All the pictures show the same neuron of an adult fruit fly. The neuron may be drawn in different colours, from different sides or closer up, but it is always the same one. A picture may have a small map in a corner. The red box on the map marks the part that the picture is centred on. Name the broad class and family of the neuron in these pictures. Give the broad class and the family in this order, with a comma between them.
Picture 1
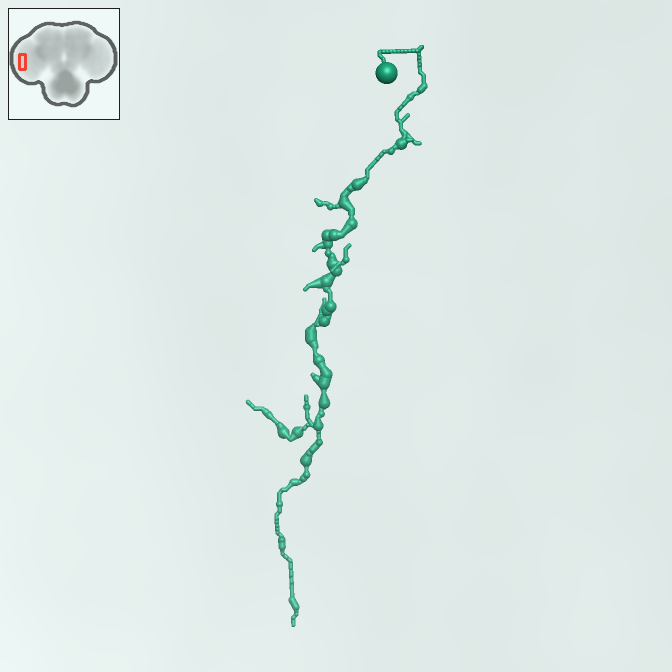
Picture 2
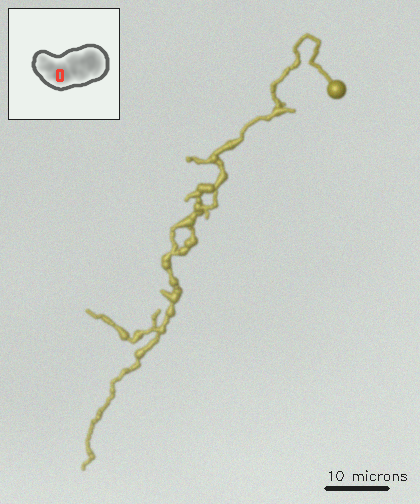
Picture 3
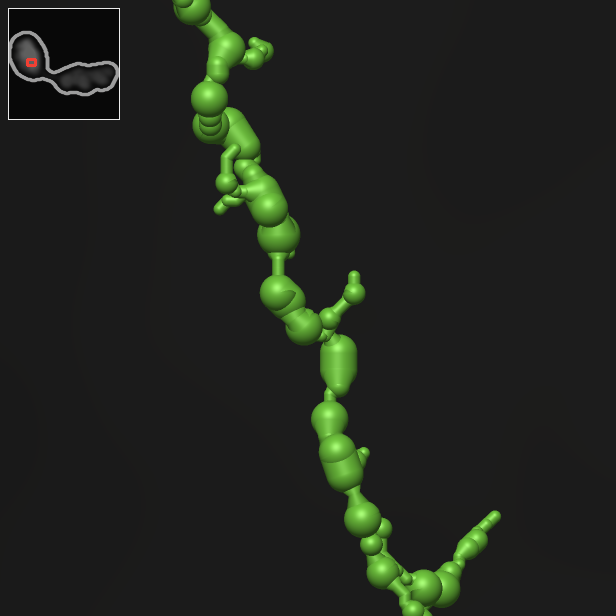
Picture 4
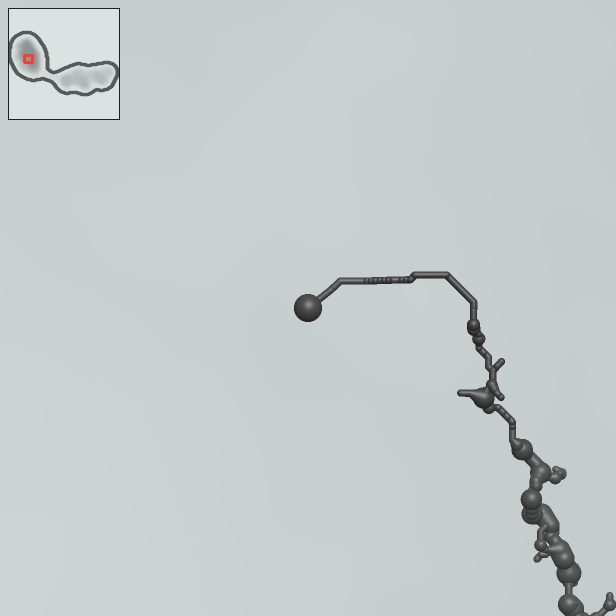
optic-lobe intrinsic neuron, Dm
